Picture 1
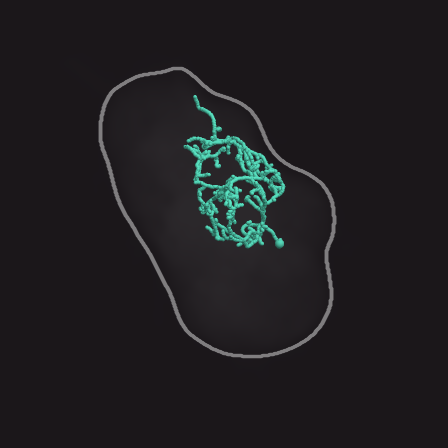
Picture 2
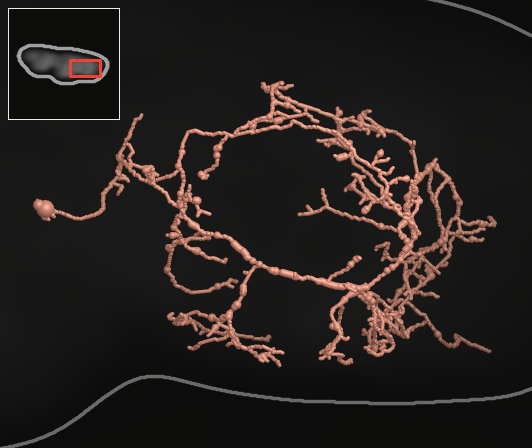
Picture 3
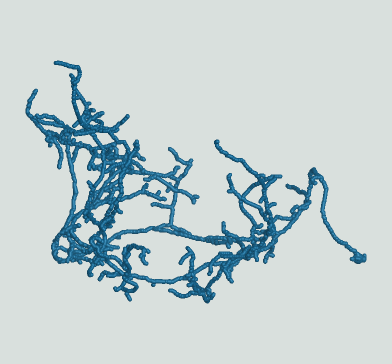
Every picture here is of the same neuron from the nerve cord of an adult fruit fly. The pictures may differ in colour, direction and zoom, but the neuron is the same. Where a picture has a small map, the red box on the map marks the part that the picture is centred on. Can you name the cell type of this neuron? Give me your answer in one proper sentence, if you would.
On the level of cell type, this neuron is IN03A051.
